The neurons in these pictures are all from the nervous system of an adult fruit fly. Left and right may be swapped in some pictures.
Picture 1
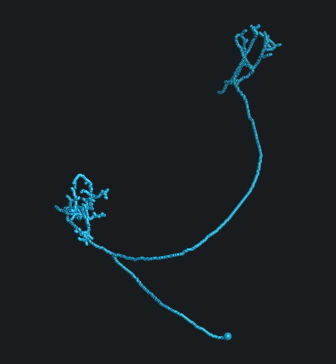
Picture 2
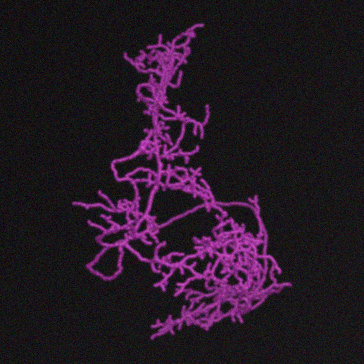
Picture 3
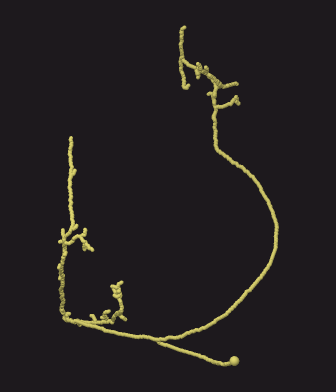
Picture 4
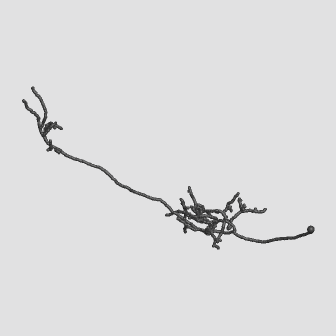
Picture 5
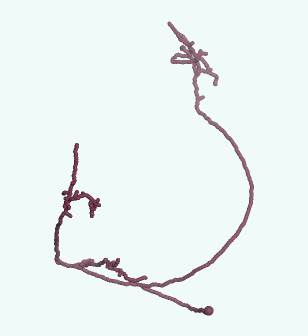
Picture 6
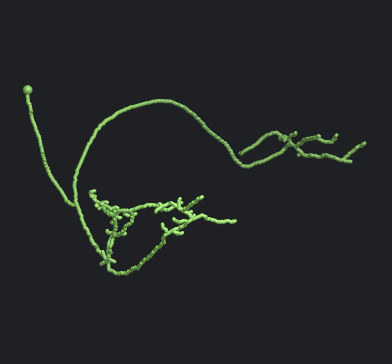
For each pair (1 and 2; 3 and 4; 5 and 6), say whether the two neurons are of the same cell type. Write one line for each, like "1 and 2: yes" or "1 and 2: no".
1 and 2: no
3 and 4: no
5 and 6: yes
